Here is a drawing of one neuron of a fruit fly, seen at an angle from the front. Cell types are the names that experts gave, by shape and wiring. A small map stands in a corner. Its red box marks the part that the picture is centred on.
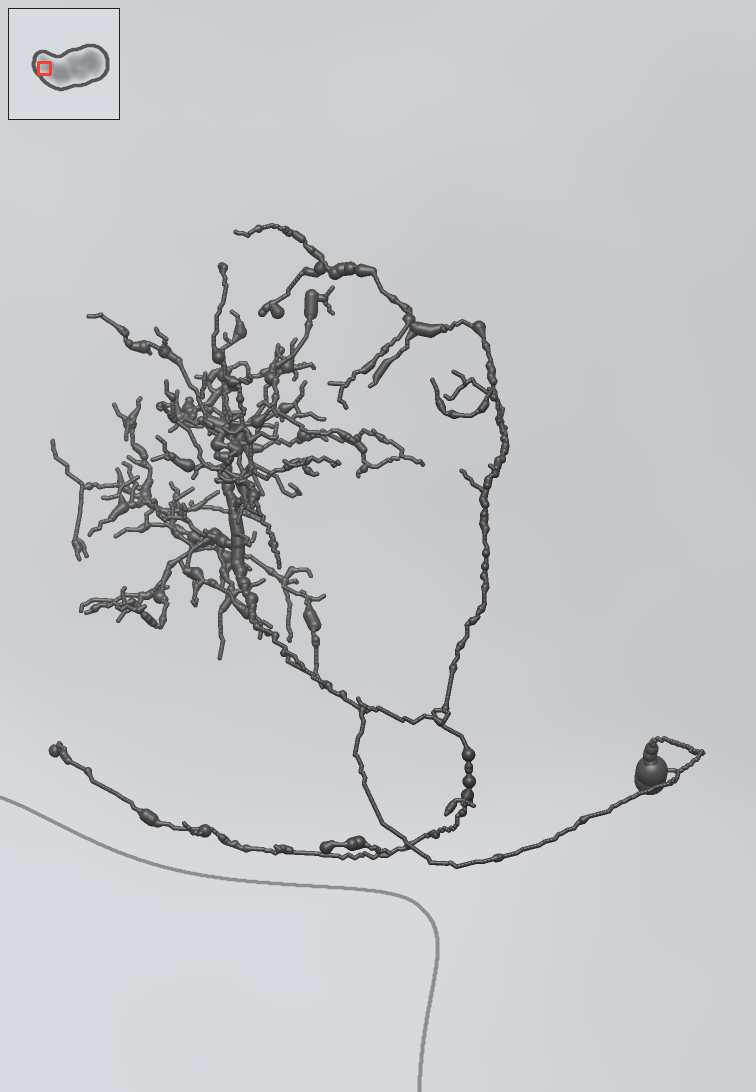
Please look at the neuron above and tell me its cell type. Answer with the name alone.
IN14A040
